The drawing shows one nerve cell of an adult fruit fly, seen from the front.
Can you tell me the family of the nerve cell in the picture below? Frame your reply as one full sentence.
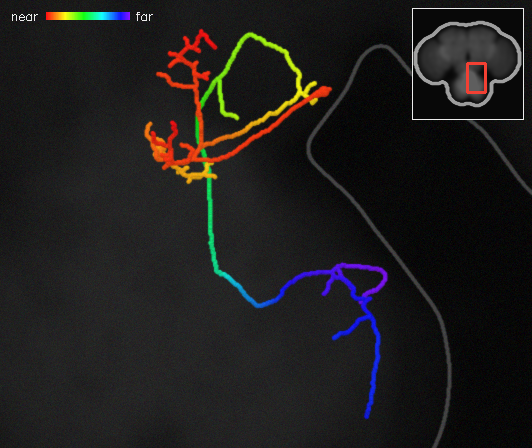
It is the family hemilineage MX12 to which this nerve cell belongs.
